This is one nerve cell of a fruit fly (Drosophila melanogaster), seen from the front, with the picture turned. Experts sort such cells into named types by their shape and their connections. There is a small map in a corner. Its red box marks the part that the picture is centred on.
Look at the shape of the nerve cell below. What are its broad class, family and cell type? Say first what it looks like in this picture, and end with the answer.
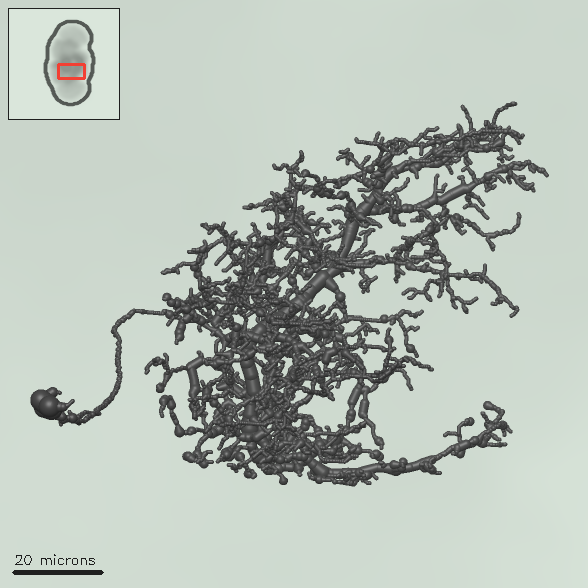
From left to right in the picture it spans about 120 microns. The picture shows more than a hundred branch ends. It is a nerve-cord intrinsic neuron. The family is hemilineage 19A. The cell type is IN19A022.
